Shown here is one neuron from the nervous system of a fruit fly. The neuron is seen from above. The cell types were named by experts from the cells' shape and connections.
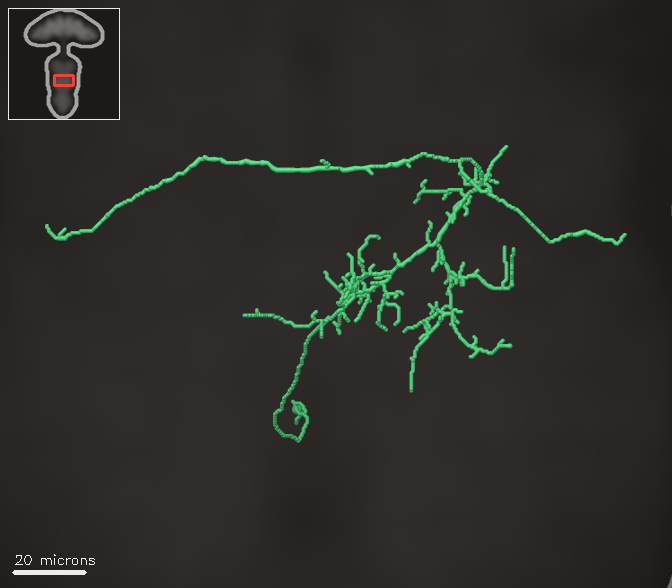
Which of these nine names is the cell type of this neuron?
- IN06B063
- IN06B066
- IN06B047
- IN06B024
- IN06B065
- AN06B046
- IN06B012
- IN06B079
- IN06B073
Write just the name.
IN06B047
